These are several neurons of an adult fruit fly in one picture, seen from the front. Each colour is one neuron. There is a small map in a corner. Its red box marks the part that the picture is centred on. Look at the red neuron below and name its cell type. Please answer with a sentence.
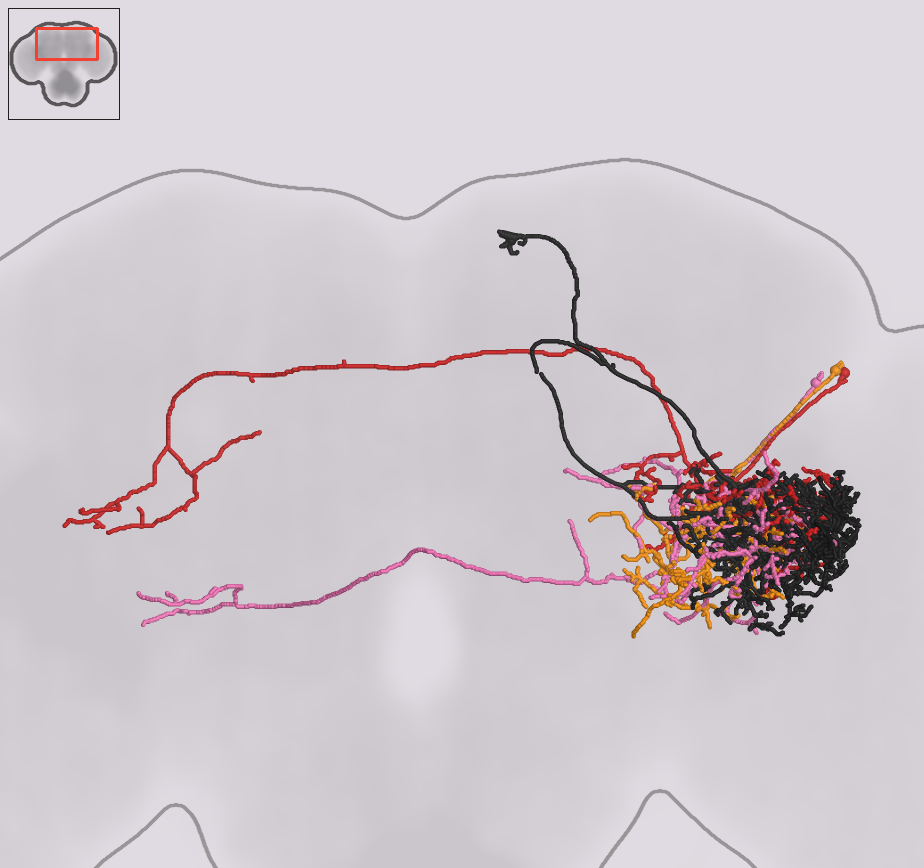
The cell type is PVLP109.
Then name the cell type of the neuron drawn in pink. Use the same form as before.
The cell type is CB0280.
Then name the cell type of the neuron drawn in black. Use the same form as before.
The cell type is PVLP107.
